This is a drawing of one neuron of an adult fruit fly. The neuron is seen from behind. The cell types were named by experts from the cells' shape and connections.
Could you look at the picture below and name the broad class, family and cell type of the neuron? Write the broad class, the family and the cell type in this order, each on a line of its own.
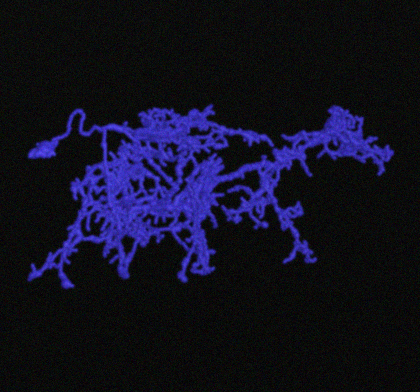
nerve-cord intrinsic neuron
hemilineage 00A
IN00A005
